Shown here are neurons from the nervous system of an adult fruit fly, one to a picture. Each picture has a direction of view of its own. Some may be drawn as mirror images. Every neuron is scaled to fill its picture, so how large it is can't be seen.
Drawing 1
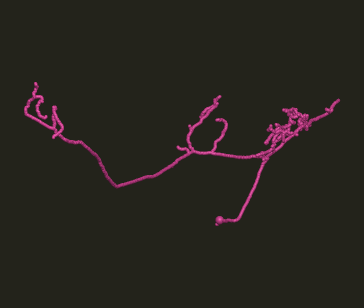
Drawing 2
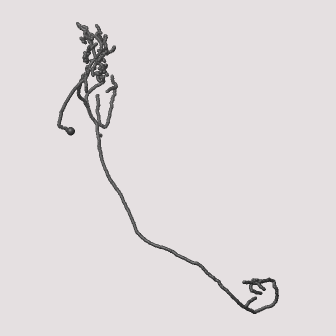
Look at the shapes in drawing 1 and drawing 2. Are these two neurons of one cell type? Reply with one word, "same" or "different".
same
